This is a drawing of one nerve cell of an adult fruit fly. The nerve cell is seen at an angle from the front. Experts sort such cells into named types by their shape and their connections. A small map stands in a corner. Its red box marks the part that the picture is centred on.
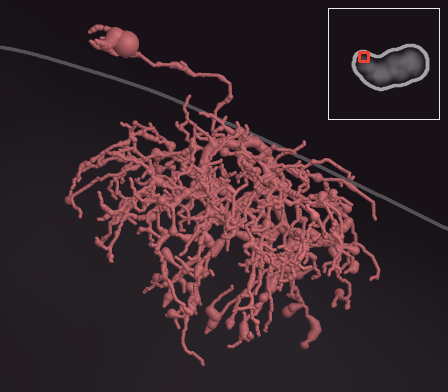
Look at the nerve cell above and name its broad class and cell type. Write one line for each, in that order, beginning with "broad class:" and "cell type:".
broad class: nerve-cord intrinsic neuron
cell type: INXXX303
